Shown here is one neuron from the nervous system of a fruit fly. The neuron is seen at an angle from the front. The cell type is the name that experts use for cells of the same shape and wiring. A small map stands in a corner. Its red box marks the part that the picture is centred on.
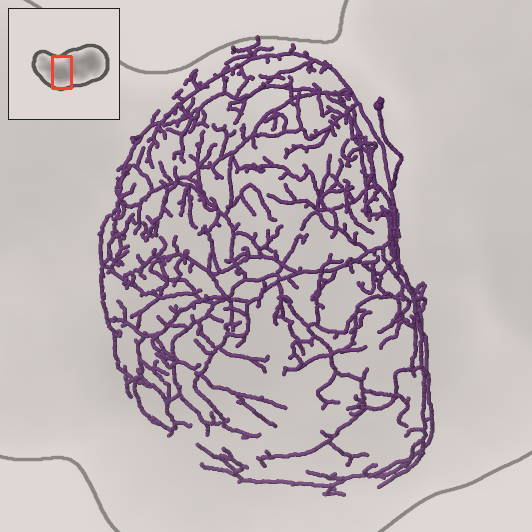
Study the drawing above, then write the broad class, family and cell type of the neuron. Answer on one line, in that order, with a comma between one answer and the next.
optic-lobe intrinsic neuron, Cm, Cm30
